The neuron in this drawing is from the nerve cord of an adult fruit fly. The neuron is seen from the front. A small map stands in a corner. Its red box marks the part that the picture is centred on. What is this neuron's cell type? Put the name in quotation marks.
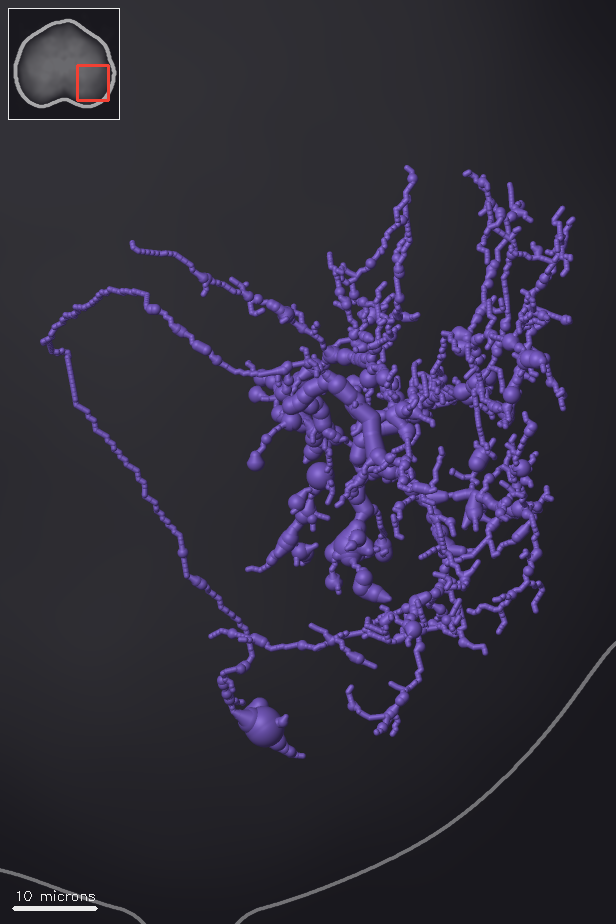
"IN21A035"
